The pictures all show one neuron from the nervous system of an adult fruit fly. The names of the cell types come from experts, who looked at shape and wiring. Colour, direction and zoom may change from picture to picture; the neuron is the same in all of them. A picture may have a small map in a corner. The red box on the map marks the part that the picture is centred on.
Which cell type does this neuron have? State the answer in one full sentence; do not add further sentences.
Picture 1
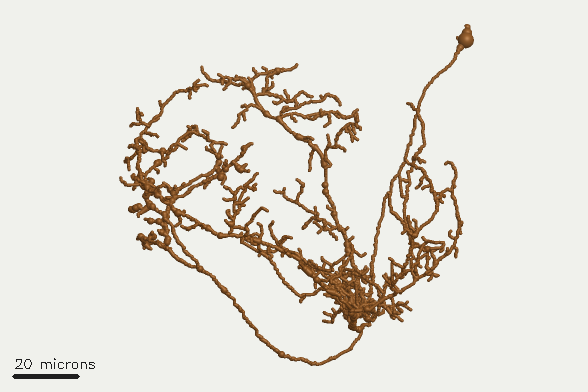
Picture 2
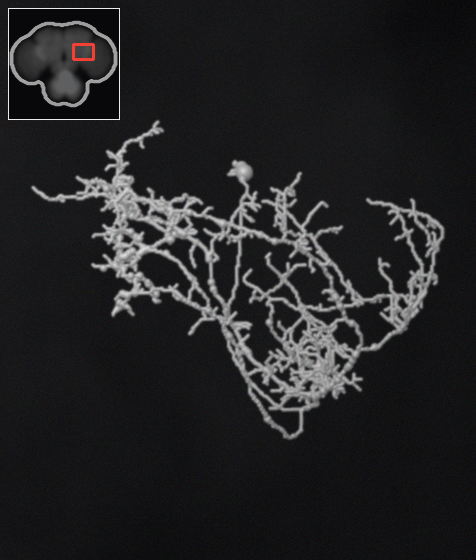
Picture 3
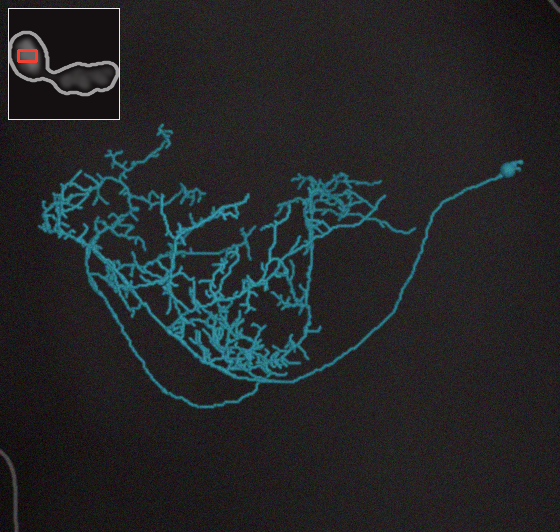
The neuron is a member of cell type AVLP551.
